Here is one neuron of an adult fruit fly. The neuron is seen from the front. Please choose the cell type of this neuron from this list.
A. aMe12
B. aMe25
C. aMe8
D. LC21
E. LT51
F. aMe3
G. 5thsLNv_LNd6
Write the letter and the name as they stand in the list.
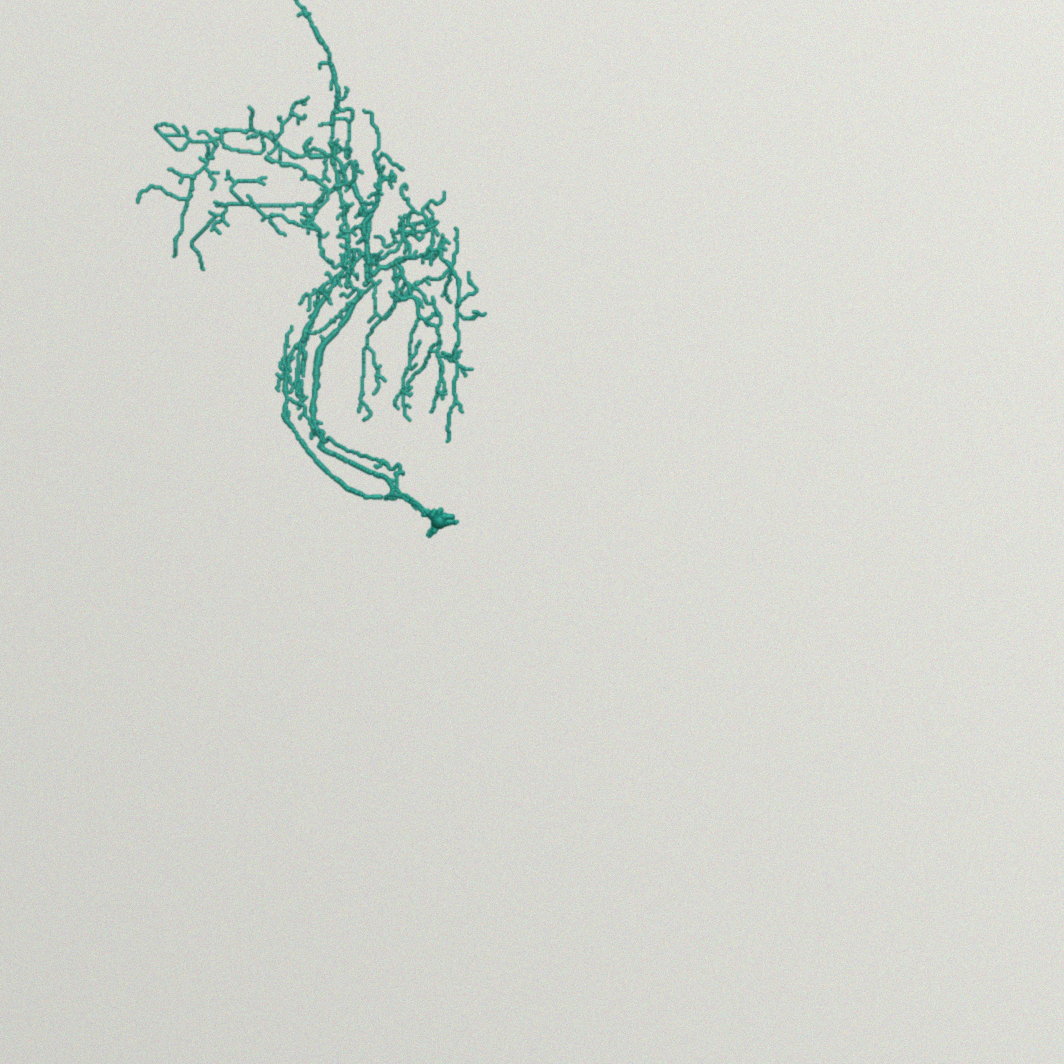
C. aMe8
